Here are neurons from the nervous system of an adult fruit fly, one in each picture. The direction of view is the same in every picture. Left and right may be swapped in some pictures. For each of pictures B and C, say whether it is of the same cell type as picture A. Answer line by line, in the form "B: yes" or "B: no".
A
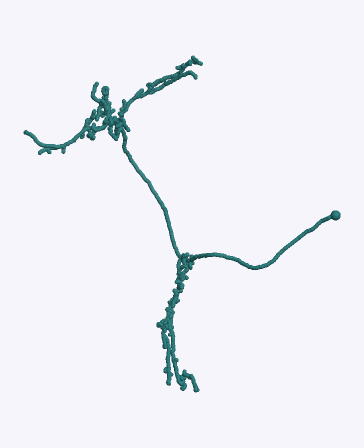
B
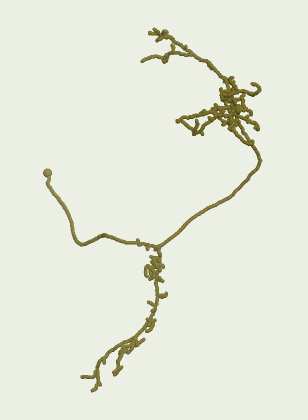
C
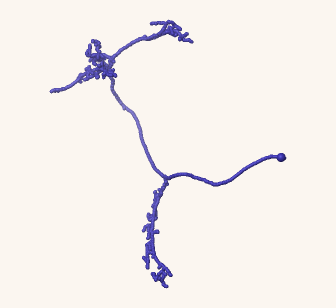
B: yes
C: yes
